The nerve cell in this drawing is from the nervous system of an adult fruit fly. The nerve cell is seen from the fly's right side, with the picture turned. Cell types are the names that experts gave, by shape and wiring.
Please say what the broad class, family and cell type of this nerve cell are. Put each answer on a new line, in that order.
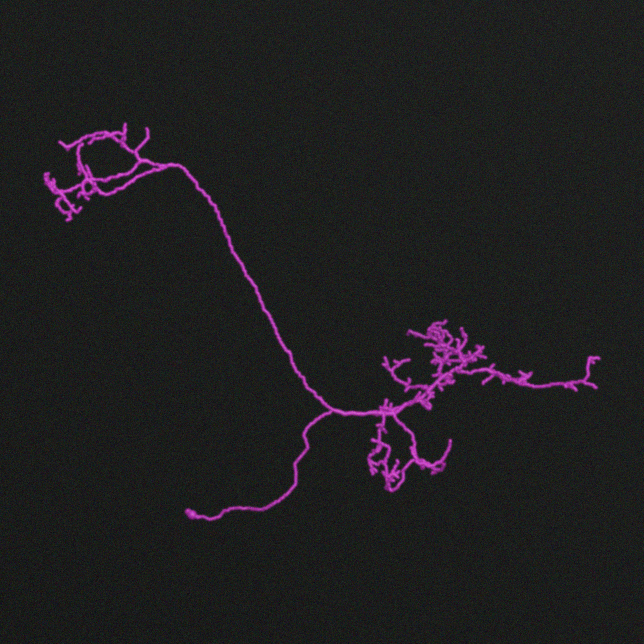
central-brain intrinsic neuron
hemilineage DL1_ventral
AOTU053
